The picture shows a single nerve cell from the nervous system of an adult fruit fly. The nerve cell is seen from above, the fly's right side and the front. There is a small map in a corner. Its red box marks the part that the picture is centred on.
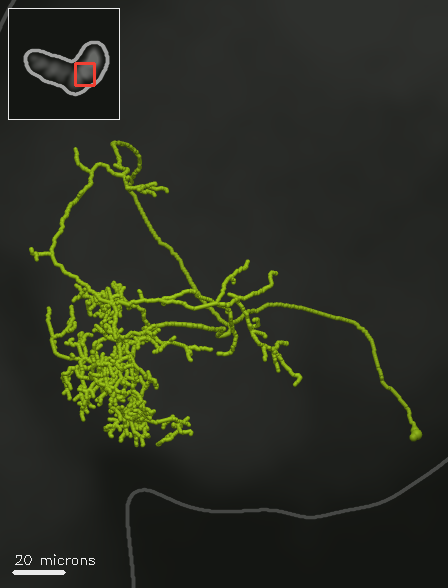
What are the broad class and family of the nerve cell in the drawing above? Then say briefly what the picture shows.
This is a central-brain intrinsic neuron. The family is hemilineage LALv1_ventral. The cell body is at the lower right of the picture. From left to right in the picture it spans about 160 microns. Dozens of branch ends can be seen.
